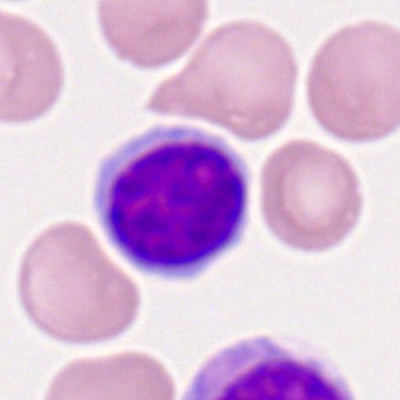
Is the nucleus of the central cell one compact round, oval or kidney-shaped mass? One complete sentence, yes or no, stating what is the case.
Yes, it is a single compact round, oval or kidney-shaped nucleus that this cell has.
